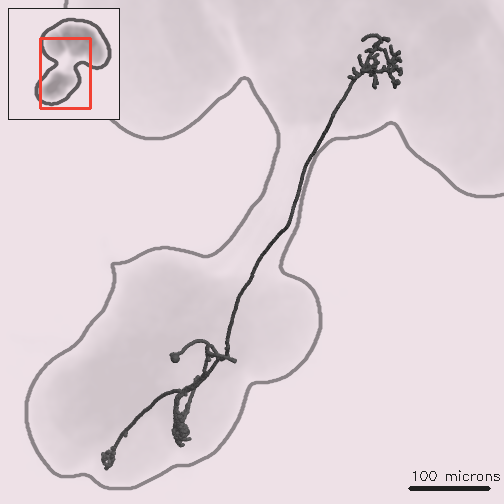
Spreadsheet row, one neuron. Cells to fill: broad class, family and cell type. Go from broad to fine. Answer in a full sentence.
An ascending neuron of hemilineage 05B, type AN05B026.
